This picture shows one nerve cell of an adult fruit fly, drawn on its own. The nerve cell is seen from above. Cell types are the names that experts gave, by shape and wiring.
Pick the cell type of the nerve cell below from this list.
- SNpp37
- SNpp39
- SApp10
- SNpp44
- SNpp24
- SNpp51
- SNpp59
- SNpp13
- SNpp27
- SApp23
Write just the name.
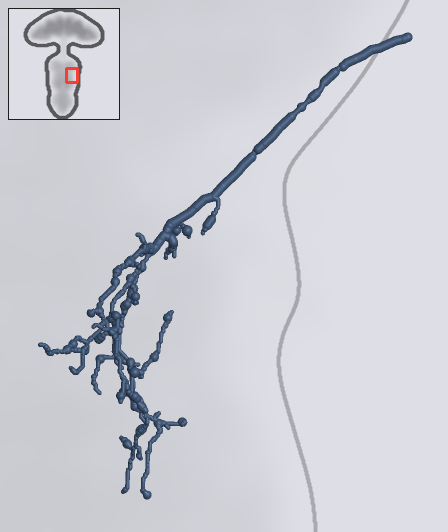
SNpp37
